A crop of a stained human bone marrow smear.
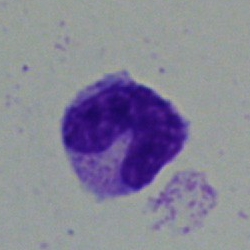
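Band neutrophil in the centre of the field. The outline is roughly round, with a few slightly angular edges. The nucleus is deeply indented like a kidney, its notch opening toward the lower left. Most visible cytoplasm lies within that notch and is pale greyish lilac.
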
